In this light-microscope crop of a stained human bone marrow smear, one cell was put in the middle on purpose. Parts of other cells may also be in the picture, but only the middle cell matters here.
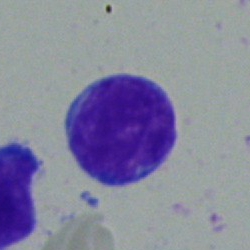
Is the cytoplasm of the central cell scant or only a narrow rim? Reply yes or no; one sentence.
Yes, most of this cell is taken up by its nucleus.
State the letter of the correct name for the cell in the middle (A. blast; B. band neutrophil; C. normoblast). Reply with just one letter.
A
